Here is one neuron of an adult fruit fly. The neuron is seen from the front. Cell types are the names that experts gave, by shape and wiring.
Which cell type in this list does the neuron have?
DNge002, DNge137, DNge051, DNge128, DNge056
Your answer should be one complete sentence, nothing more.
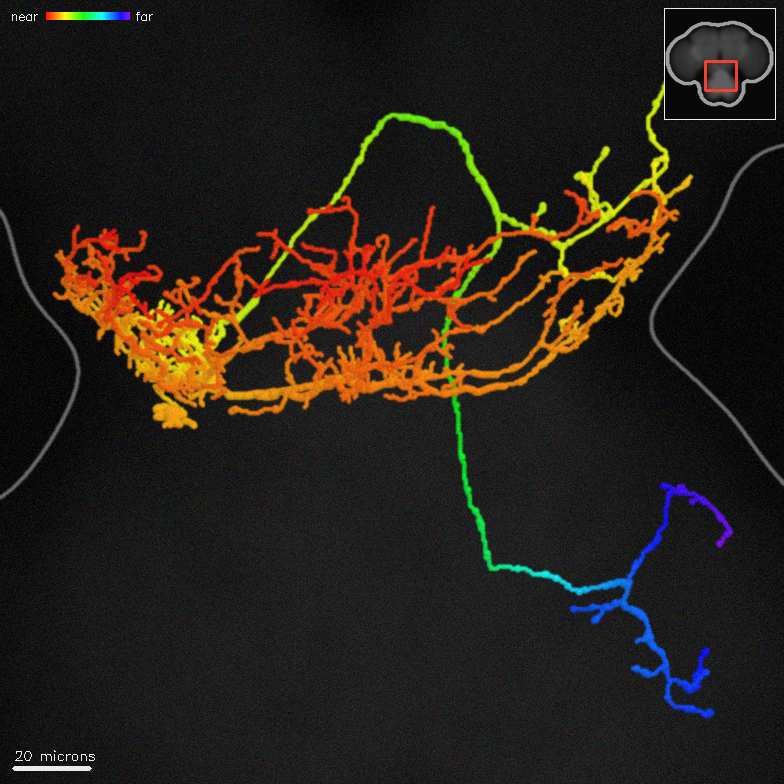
The neuron is of cell type DNge051.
